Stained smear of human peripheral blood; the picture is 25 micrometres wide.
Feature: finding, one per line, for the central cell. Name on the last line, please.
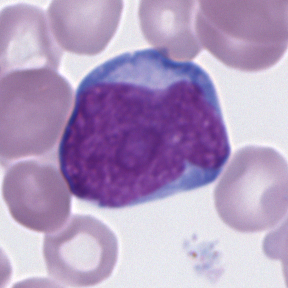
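Nucleus: notch in the lower right edge
Cytoplasm colour: blue, deepest at the outer edge of the cell
Granules: none seen in the cytoplasm
Vacuoles: none seen in the cytoplasm
Name: myeloblast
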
